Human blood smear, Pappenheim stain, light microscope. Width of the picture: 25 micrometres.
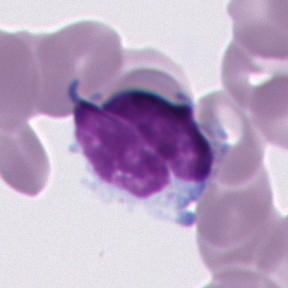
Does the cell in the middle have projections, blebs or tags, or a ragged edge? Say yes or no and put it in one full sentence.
Yes, along its outline the cell is ragged or frayed, or has projections, blebs or tags.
